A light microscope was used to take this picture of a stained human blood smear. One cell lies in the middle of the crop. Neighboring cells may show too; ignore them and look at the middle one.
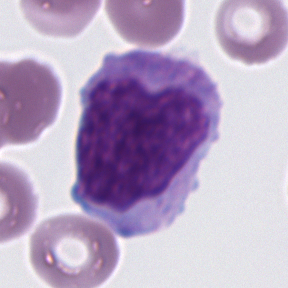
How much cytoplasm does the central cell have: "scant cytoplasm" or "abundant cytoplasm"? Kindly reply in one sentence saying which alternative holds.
Its nucleus occupies most of the cell.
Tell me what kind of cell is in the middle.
atypical promyelocyte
